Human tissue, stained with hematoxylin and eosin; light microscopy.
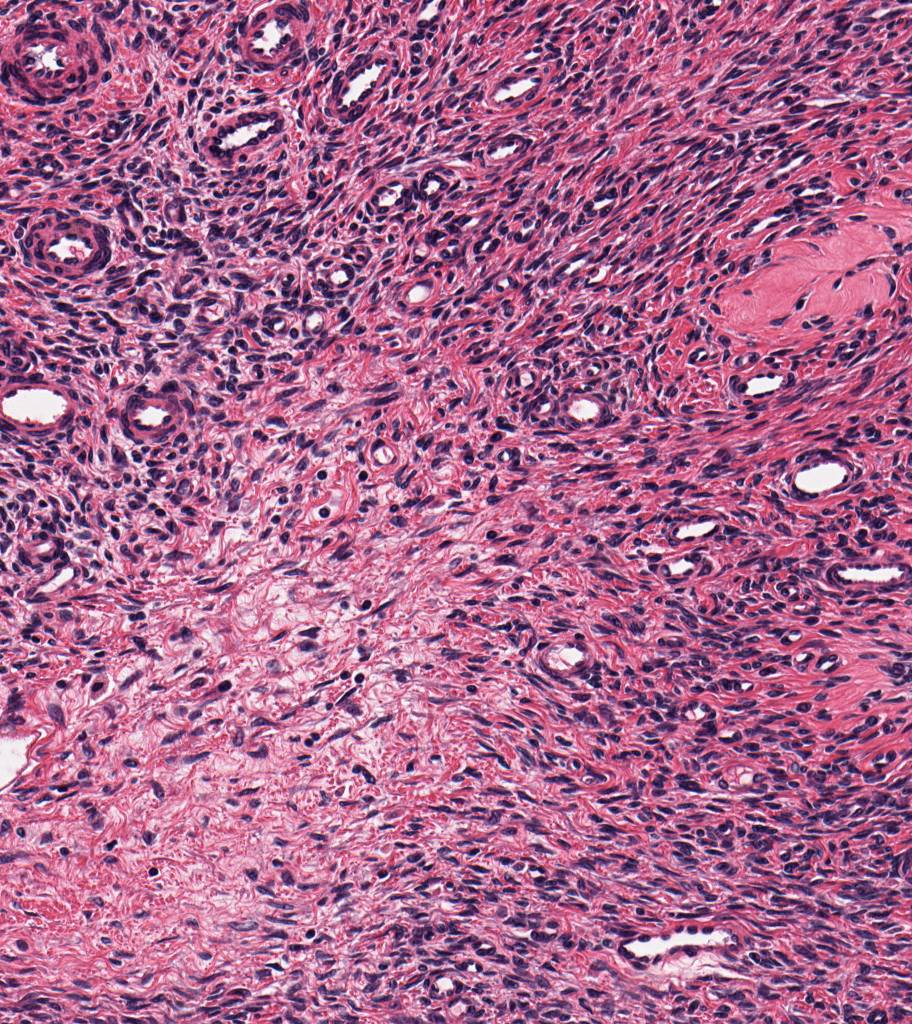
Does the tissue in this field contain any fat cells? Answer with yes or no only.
No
